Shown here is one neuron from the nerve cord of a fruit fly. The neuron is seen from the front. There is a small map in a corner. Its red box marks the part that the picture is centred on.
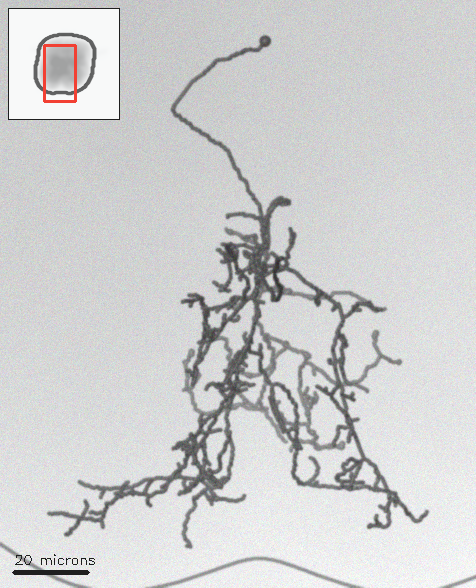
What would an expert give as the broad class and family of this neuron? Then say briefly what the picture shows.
This is a nerve-cord intrinsic neuron. The family is hemilineage 23B. By the scale bar it is about 140 microns tall in this view. Dozens of branch ends can be seen.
